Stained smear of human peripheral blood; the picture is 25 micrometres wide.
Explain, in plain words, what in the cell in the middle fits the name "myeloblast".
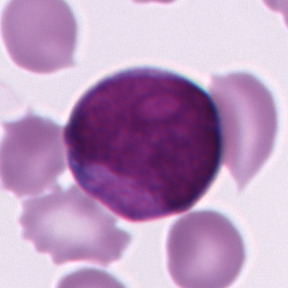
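Point one, the nucleus: round in outline, about 13 micrometres across, and filling nearly the whole cell, all of which fits.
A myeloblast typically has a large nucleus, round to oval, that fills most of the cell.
Point two, the cytoplasm: very little remains, just a narrow crescent at the lower left, which fits as well.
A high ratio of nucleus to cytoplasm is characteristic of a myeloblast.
Point three, the chromatin: finely granular and evenly spread, without coarse clumps. Point four, the nucleolus: a pale oval one lies in the upper part of the nucleus. No feature shown stands against the name myeloblast.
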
